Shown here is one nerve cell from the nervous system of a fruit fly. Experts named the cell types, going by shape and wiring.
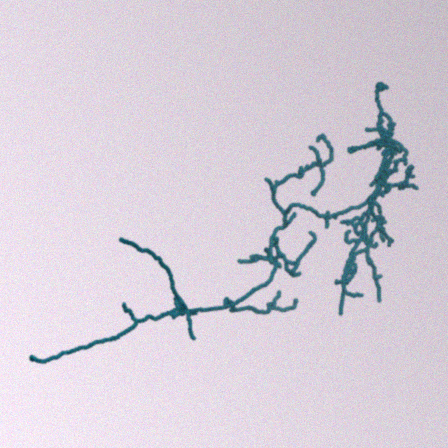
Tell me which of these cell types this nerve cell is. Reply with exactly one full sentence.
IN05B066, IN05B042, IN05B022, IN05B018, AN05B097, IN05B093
Belonging to the cell type IN05B093 is this nerve cell.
